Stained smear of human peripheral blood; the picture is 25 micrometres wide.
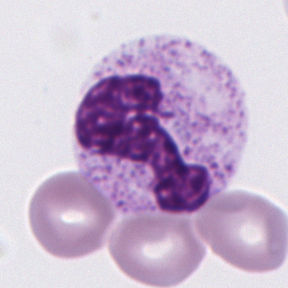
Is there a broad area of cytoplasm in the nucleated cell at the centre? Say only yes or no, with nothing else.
Yes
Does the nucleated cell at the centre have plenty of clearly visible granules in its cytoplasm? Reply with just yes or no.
Yes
